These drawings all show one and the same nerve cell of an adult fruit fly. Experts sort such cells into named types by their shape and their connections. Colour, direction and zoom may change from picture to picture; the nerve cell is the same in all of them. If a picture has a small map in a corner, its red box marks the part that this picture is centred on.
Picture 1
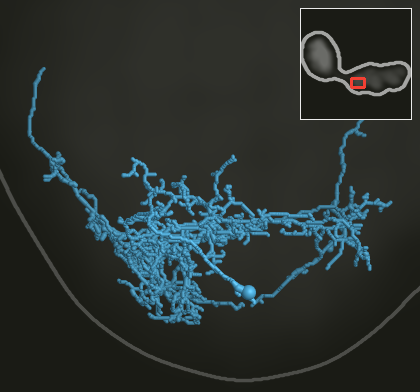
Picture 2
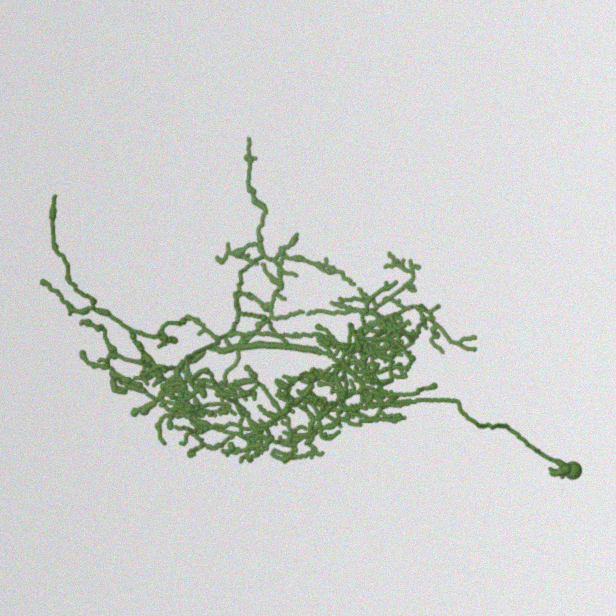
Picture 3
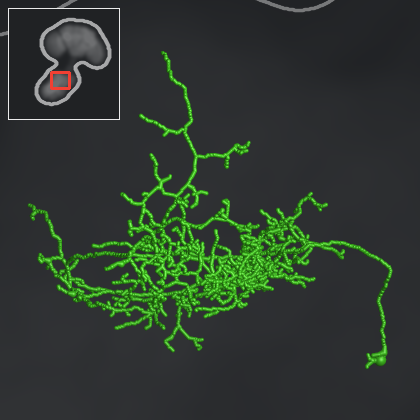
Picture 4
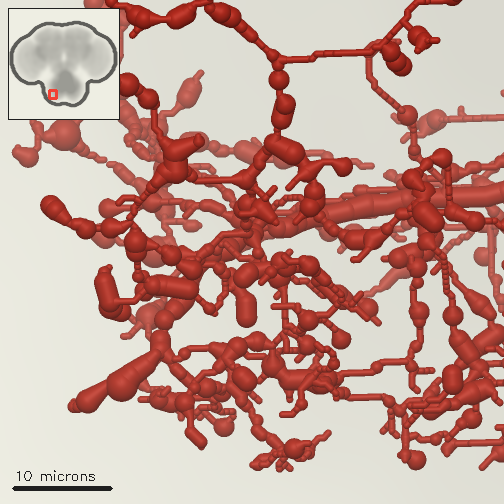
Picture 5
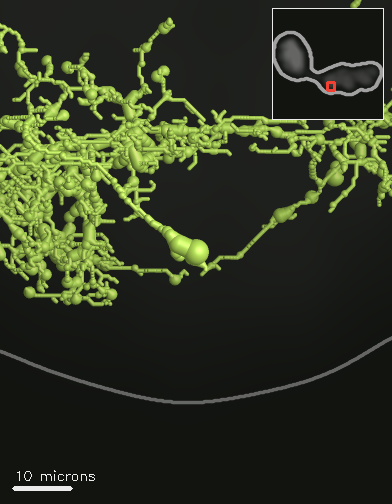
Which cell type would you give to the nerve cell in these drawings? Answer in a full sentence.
The cell type is IN14A011.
